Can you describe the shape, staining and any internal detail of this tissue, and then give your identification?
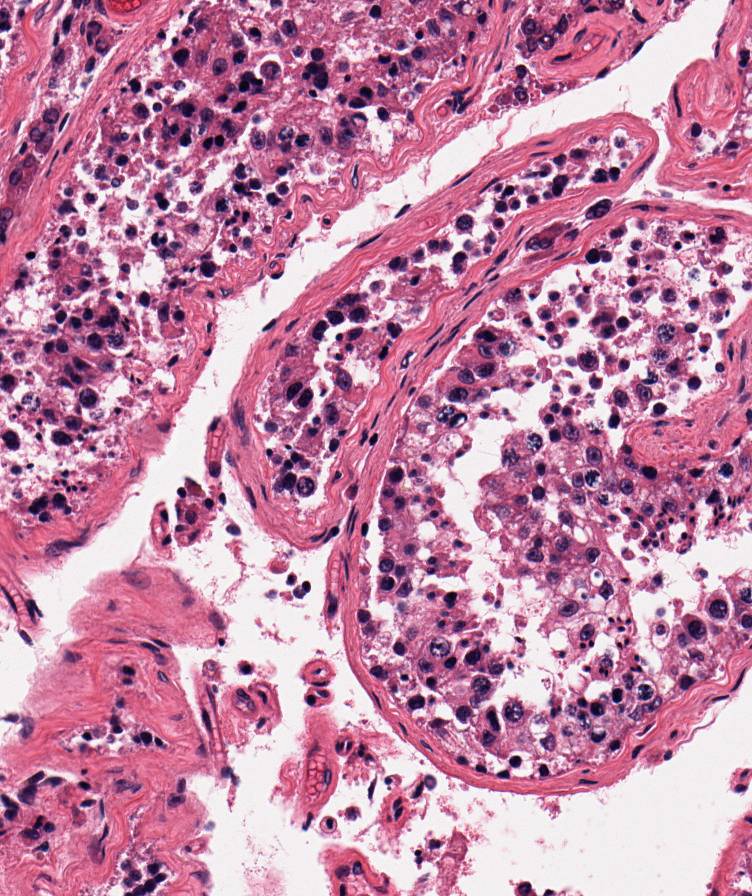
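Unit walls contain flattened, spindle-shaped dark nuclei parallel to the wall surface. Each unit's interior is packed with loosely cohesive cells, not lined by a single orderly layer around an open lumen. The large unit on the right holds many large cells with round nuclei and prominent nucleoli. Numerous small, dense, dark round nuclei are scattered among the larger cells inside the units. The tissue is testis.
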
